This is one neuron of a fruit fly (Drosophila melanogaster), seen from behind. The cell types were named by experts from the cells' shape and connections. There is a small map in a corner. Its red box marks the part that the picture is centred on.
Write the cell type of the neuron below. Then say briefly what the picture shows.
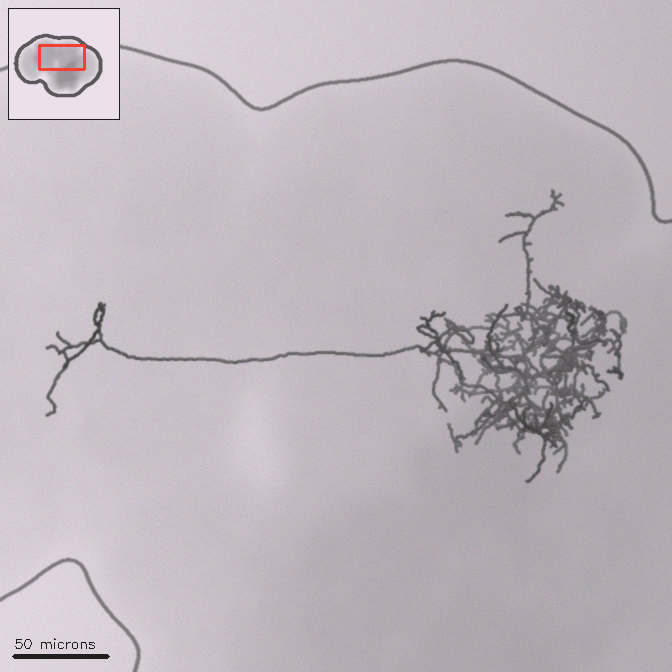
The cell type is AVLP155_b. This is a central-brain intrinsic neuron. From left to right in the picture it spans about 300 microns. Dozens of branch ends can be seen.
